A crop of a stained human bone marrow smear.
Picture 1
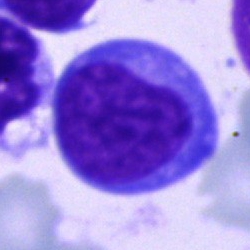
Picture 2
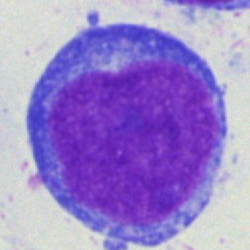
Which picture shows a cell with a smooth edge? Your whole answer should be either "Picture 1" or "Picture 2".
Picture 1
